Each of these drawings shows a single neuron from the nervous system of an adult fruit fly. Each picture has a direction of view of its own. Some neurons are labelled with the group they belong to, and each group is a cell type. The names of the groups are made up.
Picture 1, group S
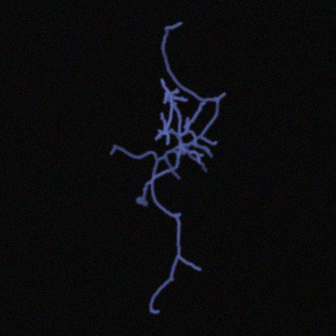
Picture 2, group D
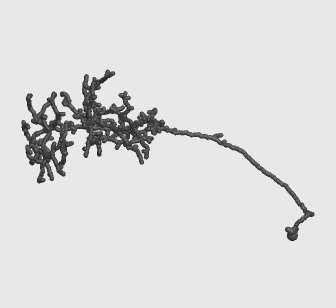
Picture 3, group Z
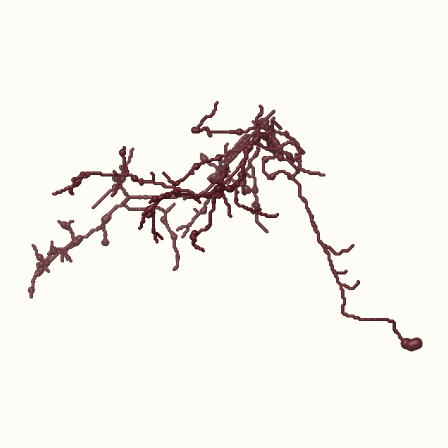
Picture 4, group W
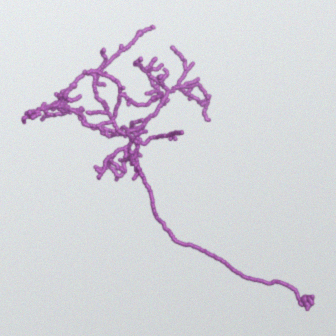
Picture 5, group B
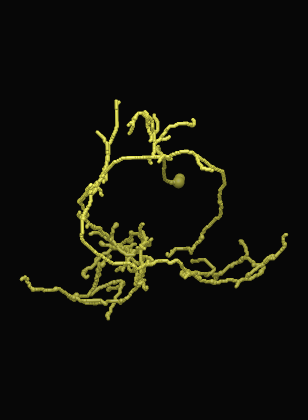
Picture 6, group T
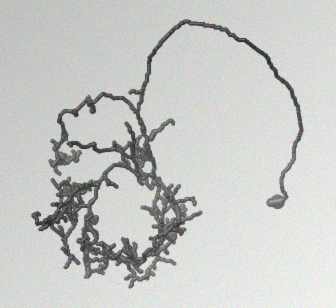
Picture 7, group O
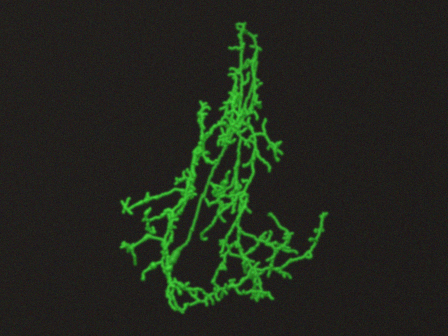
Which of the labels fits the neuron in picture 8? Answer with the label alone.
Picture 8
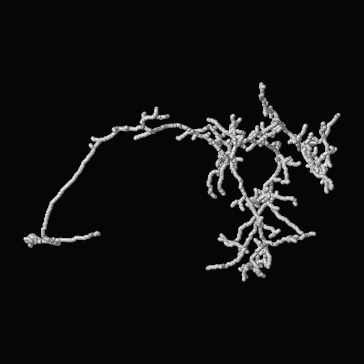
group O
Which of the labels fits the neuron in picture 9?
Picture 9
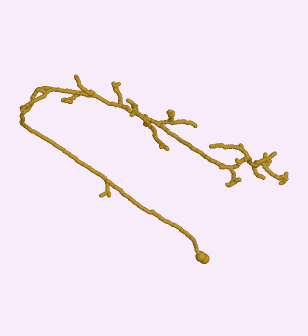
group D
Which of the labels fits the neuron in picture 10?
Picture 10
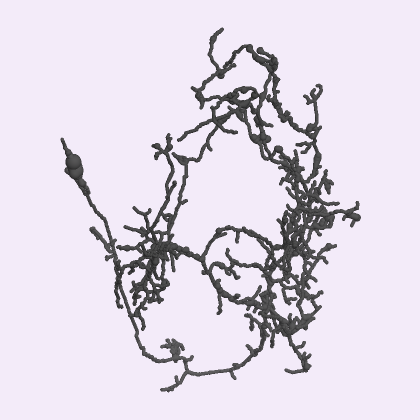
group O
